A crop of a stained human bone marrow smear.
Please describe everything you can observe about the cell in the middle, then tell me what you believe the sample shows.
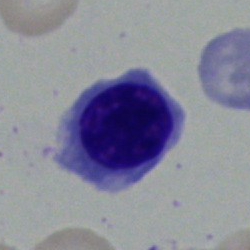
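Outline irregular, a few blunt corners, not smoothly round. Cytoplasmic rim wider left of the nucleus than right. Chromatin dense, dark purple. No coarse granules in cytoplasm. Erythroblast.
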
